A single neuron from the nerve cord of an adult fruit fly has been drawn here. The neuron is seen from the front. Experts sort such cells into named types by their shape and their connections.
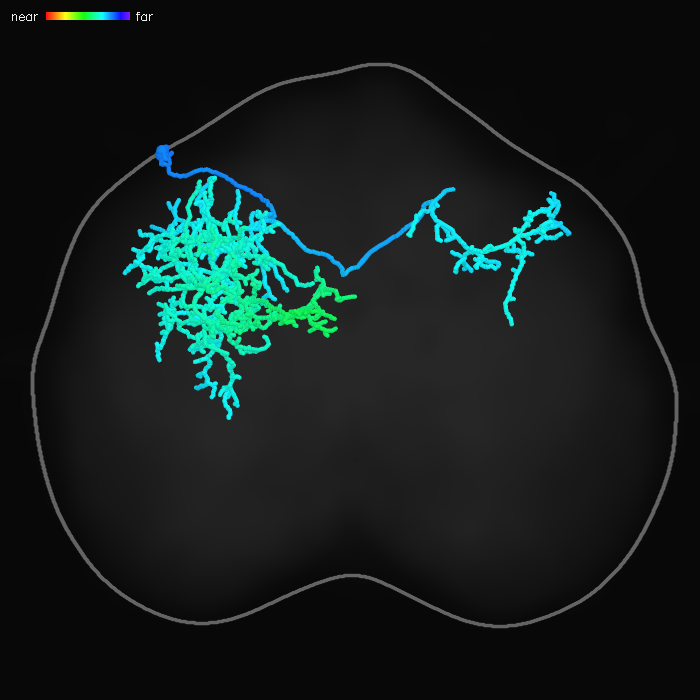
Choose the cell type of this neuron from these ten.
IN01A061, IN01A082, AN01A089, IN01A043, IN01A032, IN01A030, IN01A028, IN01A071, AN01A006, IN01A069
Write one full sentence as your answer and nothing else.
The neuron is a member of cell type IN01A028.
